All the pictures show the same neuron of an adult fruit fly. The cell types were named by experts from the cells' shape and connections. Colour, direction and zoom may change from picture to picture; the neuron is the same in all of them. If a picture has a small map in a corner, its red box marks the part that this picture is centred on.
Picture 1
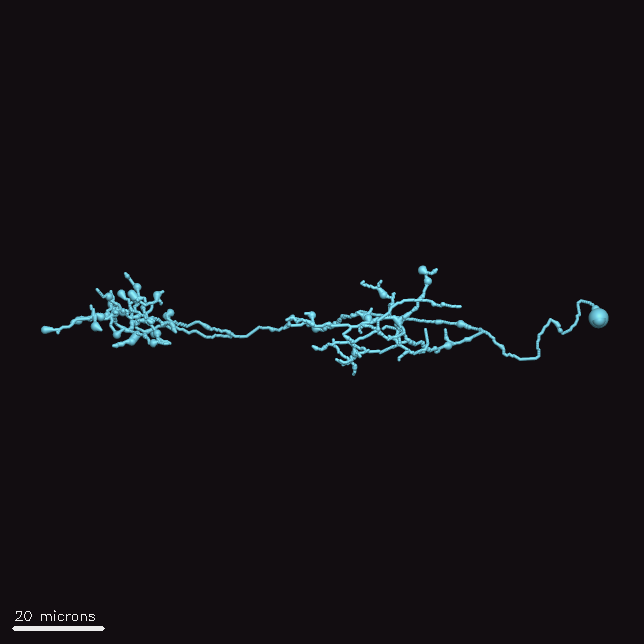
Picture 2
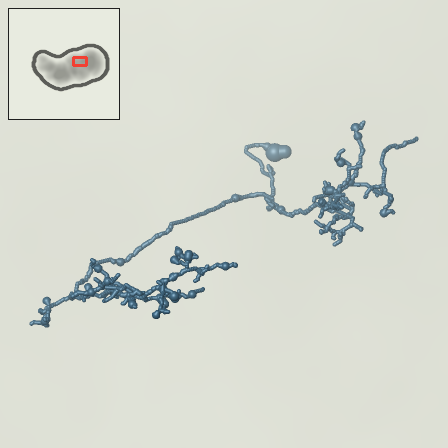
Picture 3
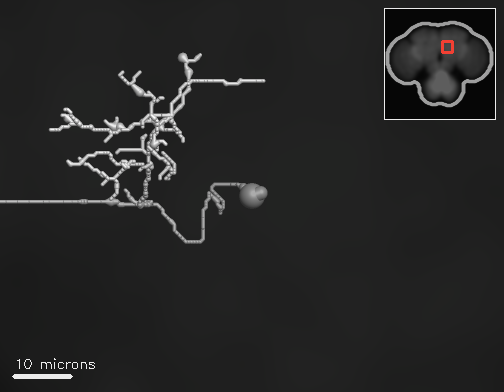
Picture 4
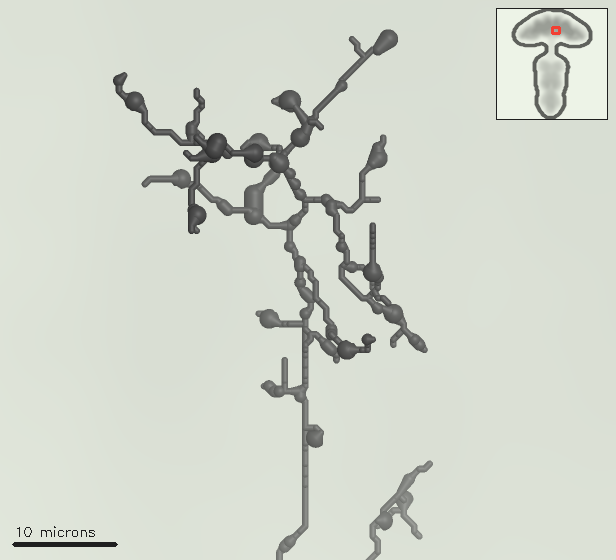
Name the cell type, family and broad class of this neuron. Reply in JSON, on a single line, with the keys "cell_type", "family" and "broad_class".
{"cell_type": "CB4206", "family": "hemilineage DM6_posterior", "broad_class": "central-brain intrinsic neuron"}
